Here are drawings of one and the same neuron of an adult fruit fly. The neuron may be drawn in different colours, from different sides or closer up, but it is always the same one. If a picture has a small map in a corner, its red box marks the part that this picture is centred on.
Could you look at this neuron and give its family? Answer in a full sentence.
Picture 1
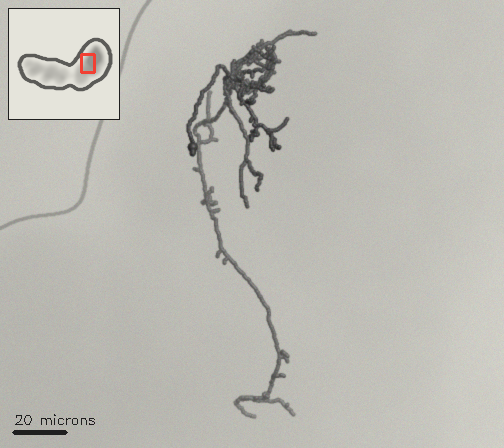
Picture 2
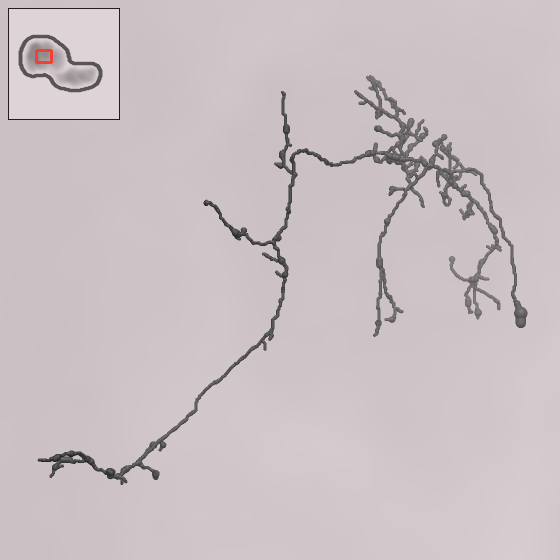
The family is hemilineage DM6_posterior.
